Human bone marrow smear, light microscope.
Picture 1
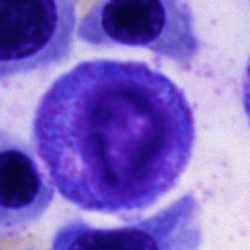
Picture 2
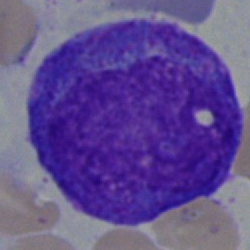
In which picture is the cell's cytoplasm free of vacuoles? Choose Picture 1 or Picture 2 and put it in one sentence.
What picture 1 shows is a cell whose cytoplasm holds no vacuoles.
